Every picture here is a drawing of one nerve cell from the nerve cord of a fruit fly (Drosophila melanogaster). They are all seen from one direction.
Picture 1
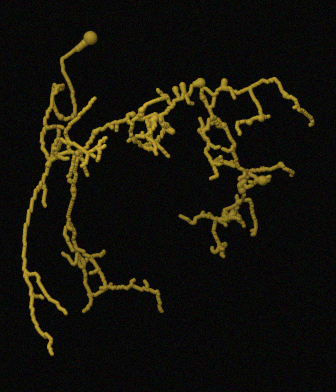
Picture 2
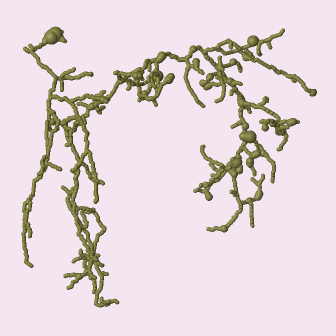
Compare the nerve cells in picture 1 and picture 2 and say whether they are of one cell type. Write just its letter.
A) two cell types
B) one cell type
B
